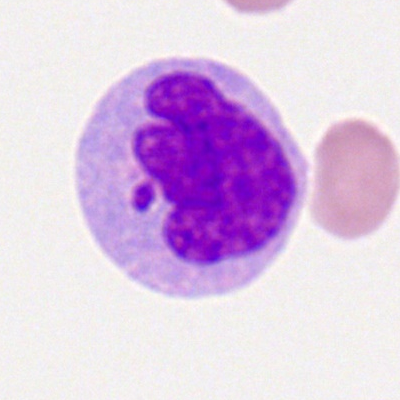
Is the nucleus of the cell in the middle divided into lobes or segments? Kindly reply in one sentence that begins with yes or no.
Yes, this cell's nucleus is lobed, with two or more segments.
